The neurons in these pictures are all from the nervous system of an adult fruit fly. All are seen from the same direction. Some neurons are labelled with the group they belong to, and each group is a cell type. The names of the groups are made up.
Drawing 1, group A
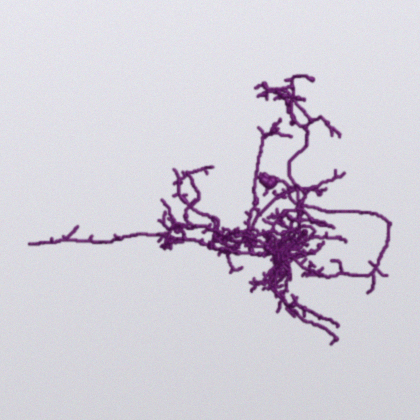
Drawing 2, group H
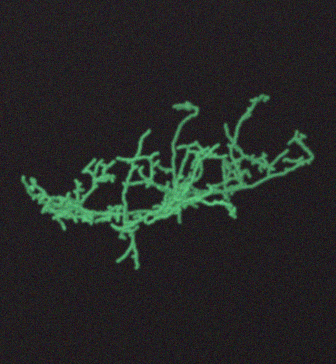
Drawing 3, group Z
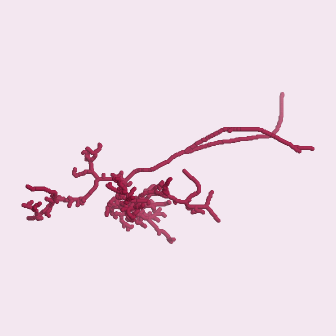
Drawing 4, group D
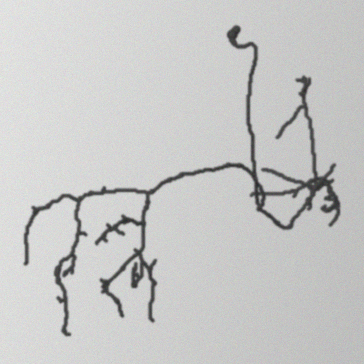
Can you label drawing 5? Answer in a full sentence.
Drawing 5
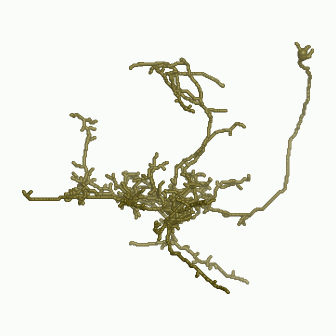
It belongs to group A.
